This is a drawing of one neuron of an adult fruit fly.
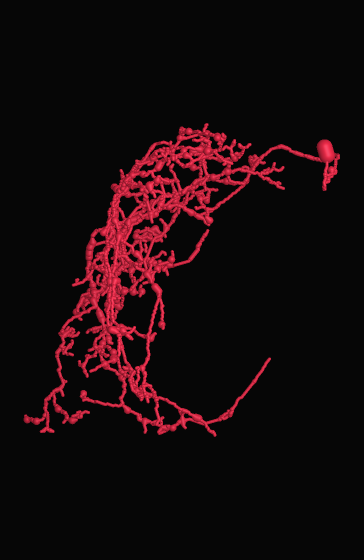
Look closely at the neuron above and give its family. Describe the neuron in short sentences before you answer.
The cell body is at the upper right of the picture. Dozens of branch ends can be seen. Its broad class is central-brain intrinsic neuron. The family is hemilineage VLPl4_anterior.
